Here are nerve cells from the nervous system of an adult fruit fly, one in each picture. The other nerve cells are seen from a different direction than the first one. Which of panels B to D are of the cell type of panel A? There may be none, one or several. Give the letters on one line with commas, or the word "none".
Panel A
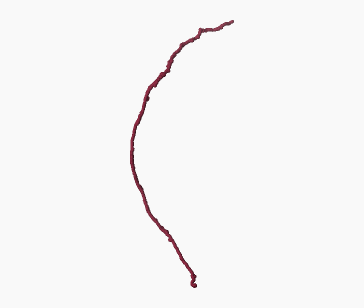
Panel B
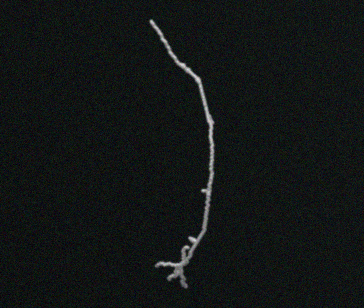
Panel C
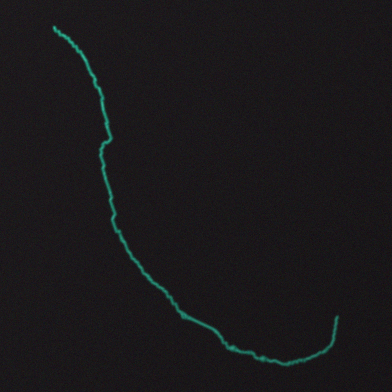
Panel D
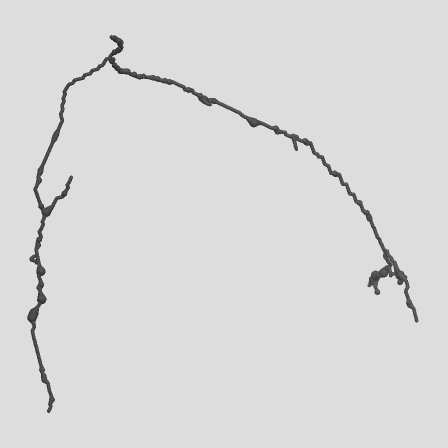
B, C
